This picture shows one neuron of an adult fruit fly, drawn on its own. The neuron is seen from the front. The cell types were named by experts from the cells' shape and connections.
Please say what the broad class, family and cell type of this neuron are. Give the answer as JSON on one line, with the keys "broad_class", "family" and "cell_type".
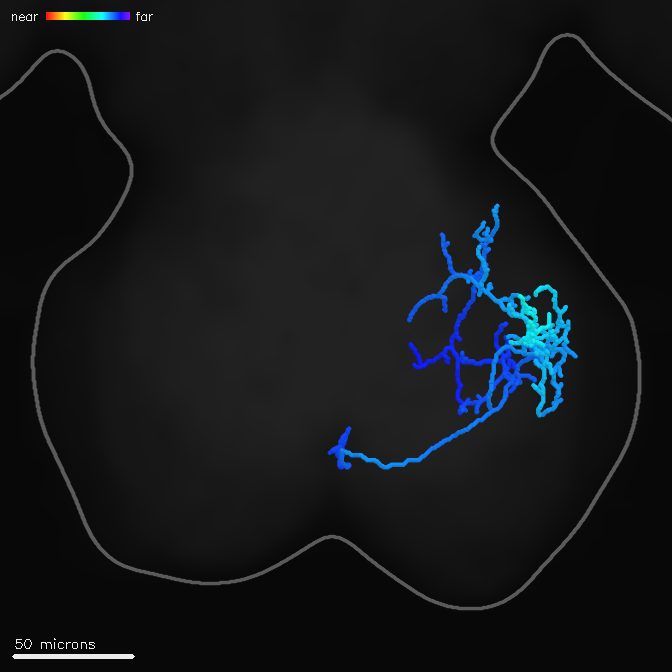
{"broad_class": "nerve-cord intrinsic neuron", "family": "hemilineage 13B", "cell_type": "IN13B080"}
